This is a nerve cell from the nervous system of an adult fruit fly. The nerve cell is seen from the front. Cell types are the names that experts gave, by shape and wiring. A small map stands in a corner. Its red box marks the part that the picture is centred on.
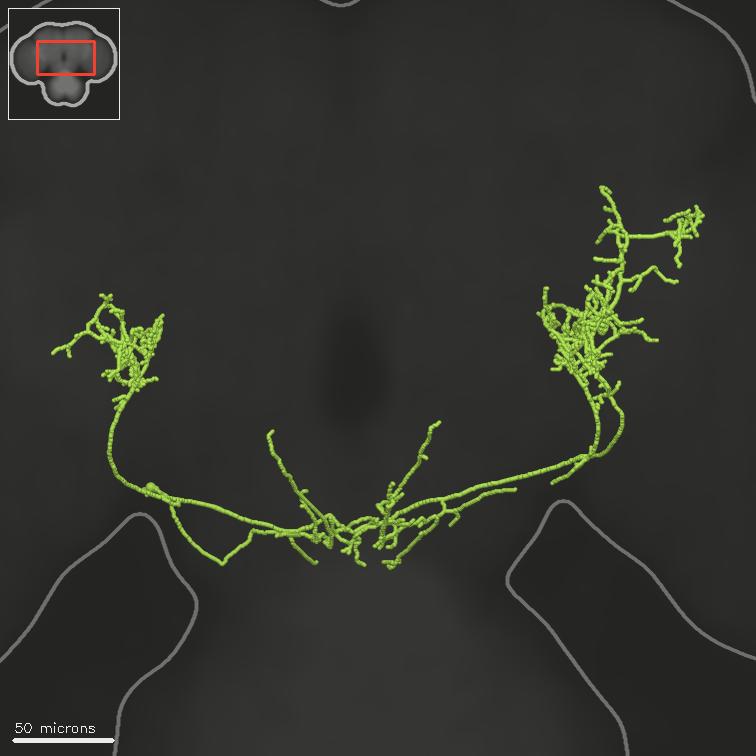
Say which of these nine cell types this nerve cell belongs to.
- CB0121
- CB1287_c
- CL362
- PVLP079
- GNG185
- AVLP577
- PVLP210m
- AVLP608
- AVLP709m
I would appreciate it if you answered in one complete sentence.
It is to cell type AVLP608 that the nerve cell belongs.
